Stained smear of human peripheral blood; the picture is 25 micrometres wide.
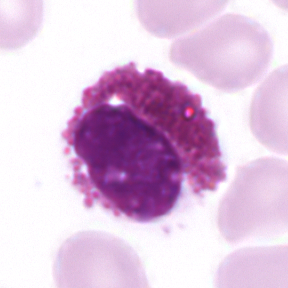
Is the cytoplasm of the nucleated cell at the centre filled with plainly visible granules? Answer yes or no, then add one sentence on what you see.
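Yes. The cytoplasm is packed with coarse, round granules.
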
